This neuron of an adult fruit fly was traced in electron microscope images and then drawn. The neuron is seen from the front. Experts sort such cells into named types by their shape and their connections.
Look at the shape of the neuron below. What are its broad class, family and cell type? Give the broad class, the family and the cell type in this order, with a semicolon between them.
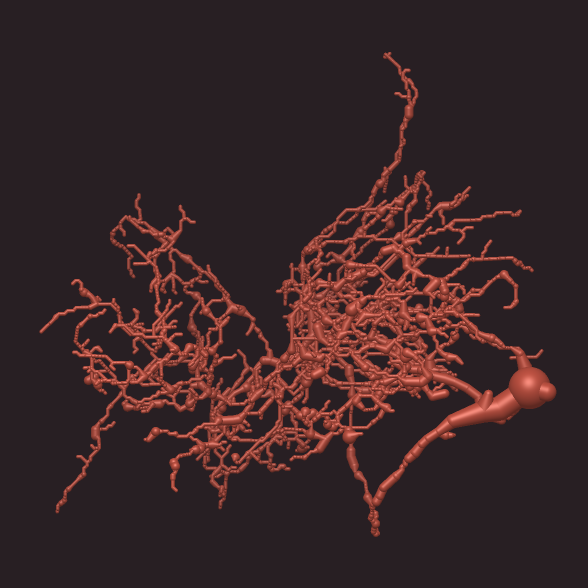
central-brain intrinsic neuron; hemilineage TRdm; GNG051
